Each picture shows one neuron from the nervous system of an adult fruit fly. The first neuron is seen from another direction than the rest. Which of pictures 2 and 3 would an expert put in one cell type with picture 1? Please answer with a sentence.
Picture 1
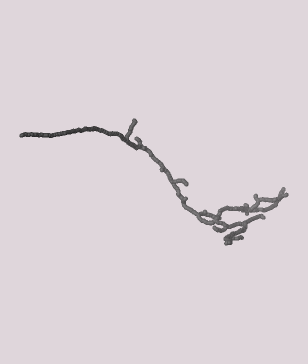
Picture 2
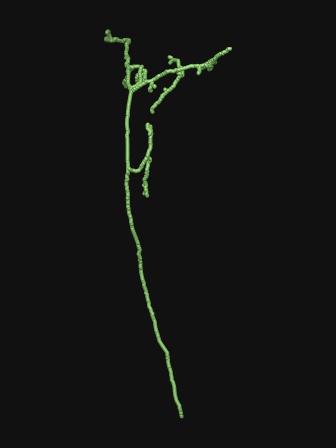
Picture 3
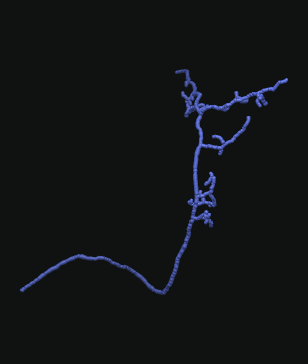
Picture 3 is of the same cell type.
